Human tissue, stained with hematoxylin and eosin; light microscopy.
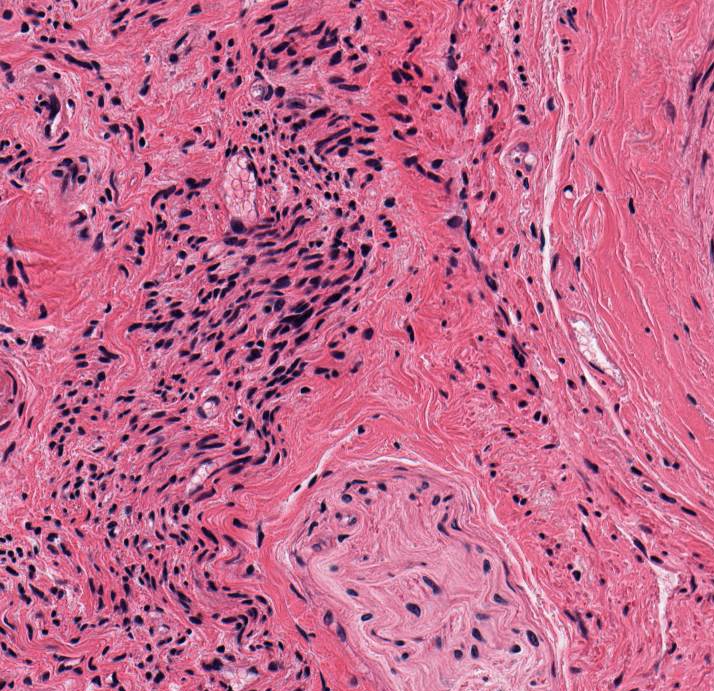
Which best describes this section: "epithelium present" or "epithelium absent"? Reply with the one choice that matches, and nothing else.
Epithelium absent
